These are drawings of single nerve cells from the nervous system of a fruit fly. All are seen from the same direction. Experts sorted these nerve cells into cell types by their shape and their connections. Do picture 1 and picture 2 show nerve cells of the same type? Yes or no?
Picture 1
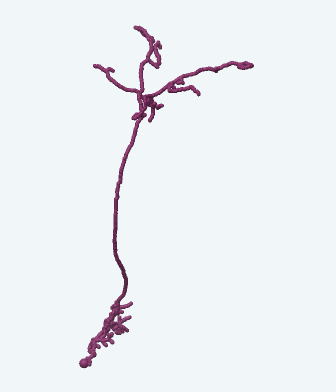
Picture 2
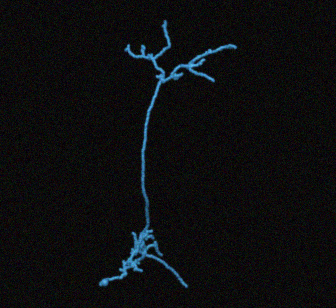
yes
